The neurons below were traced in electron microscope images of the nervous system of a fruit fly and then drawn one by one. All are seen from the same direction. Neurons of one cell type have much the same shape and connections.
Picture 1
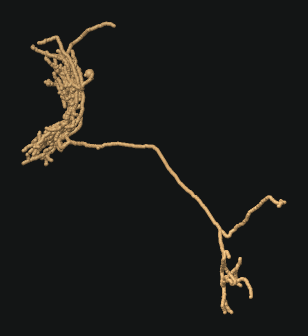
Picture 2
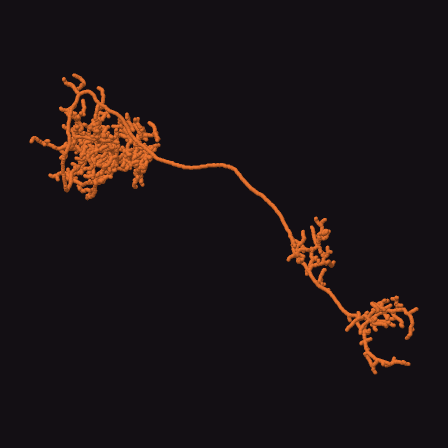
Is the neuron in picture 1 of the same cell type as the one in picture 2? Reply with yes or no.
no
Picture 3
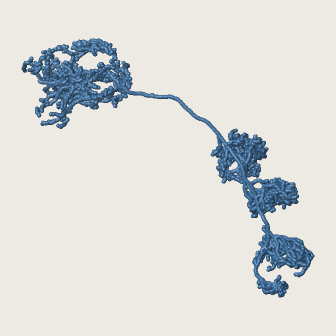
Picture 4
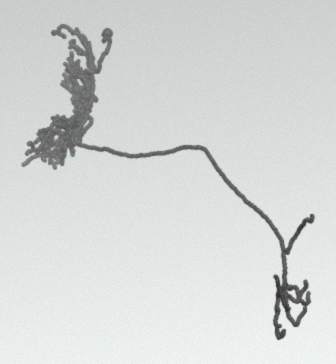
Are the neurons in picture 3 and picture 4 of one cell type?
no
